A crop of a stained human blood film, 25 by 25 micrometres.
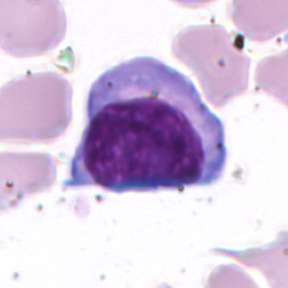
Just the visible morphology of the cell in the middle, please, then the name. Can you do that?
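The nucleus is round to oval, without indentation or lobes, and its chromatin is dark purple and coarsely clumped. It lies in the lower part of the cell, so most of the cytoplasm sits above it. Toward the outer edge of the cell the cytoplasm is a deeper blue than it is near the nucleus. Its name: plasma cell.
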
